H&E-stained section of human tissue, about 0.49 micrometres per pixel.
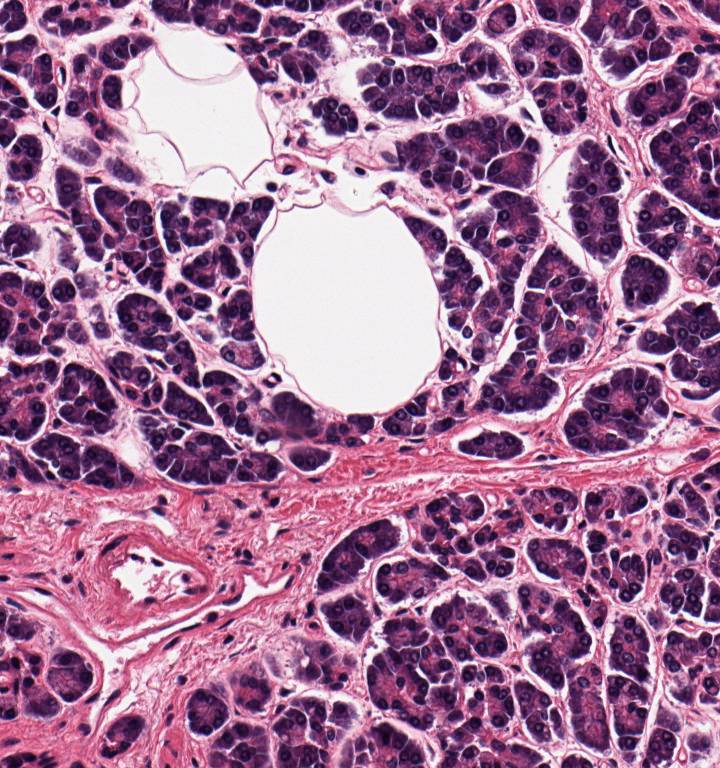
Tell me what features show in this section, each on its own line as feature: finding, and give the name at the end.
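Lobules: many small rounded acini
Acini: ring of pyramidal cells round a tiny central lumen
Cytoplasm: deep purple basally, paler pink toward the acinar centre
Nuclei: round, toward the cell base
Vessel: small, thick pink wall, in connective tissue at lower left
Name: pancreas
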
